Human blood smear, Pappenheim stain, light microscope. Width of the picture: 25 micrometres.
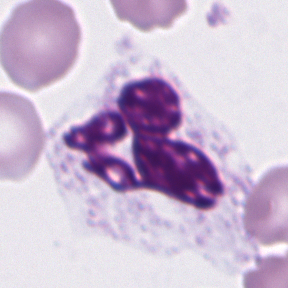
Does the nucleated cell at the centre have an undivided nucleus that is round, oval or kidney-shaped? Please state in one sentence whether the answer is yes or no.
No, what the nucleus shows is division into distinct lobes or segments.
